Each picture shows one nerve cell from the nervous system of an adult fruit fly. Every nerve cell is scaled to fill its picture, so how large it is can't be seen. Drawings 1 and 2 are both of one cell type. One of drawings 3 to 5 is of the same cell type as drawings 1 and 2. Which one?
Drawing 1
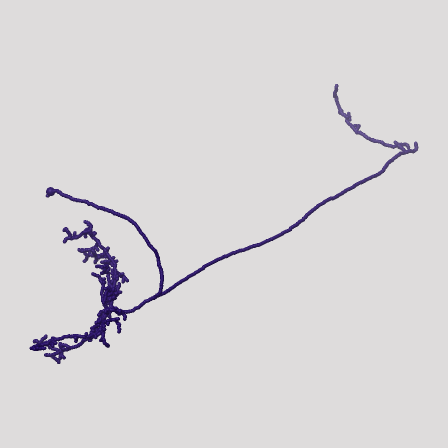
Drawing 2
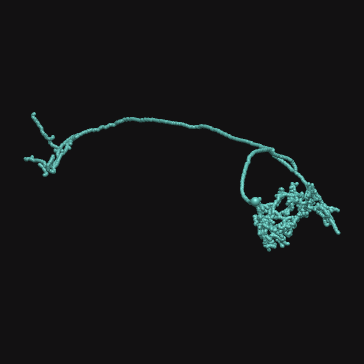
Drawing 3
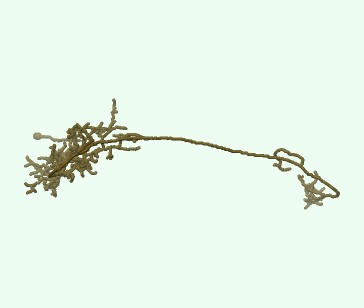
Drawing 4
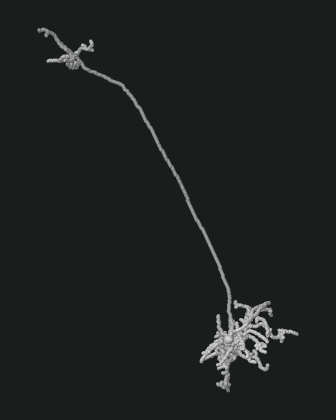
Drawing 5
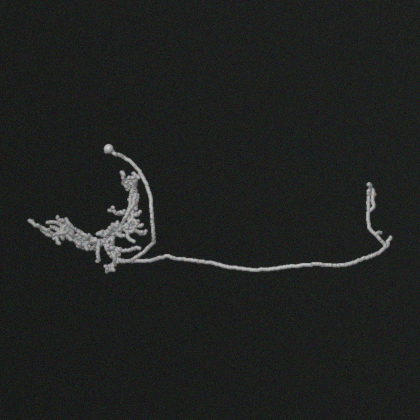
5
